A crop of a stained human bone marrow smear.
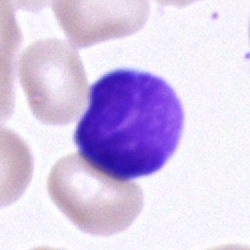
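Lymphocyte, the central cell in a stained human bone marrow smear. Outline roughly round, with a small shallow notch on the upper left edge. Nucleus dark-staining, filling nearly the whole cell. Chromatin dense and deep blue-purple throughout. A faint pale curved streak crosses the middle of the cell.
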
